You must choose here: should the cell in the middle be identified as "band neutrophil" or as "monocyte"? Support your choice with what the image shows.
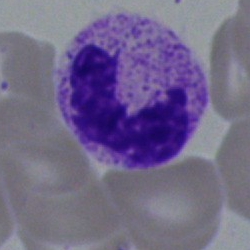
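This is a band neutrophil. Its nucleus curves in a horseshoe along the left and lower parts of the cell, around a pale patch of cytoplasm in the upper right. What decides is the cytoplasm: here it is pale pinkish-lilac and filled with many small purple granules.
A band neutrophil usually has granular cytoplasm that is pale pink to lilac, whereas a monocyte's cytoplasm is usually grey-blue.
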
